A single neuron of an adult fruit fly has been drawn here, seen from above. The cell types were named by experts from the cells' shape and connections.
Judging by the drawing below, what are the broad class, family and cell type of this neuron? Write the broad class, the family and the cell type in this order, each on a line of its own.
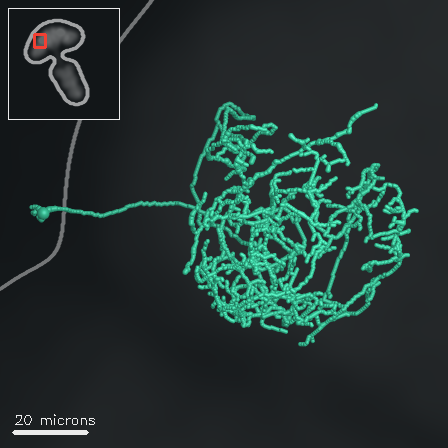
central-brain intrinsic neuron
hemilineage SLPav1_medial
LHAV3e5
